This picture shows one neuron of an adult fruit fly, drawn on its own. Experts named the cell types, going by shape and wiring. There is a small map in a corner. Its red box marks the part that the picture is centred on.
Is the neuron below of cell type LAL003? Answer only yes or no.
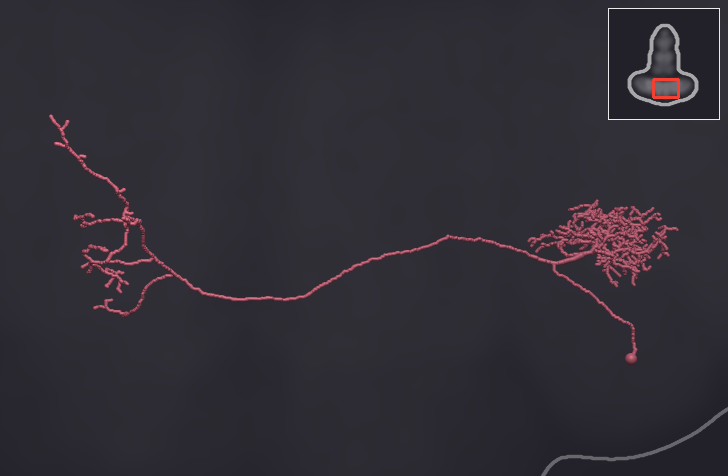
no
